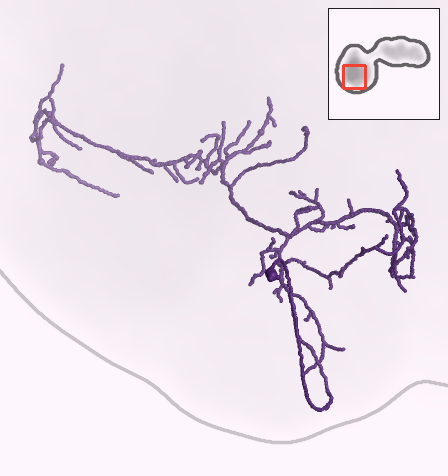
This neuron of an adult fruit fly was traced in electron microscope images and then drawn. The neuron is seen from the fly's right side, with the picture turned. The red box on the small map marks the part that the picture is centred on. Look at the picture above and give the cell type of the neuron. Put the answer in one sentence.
The cell type is CL012.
